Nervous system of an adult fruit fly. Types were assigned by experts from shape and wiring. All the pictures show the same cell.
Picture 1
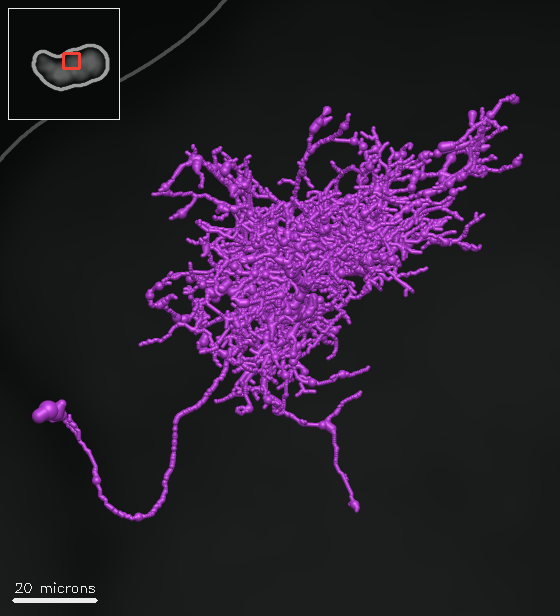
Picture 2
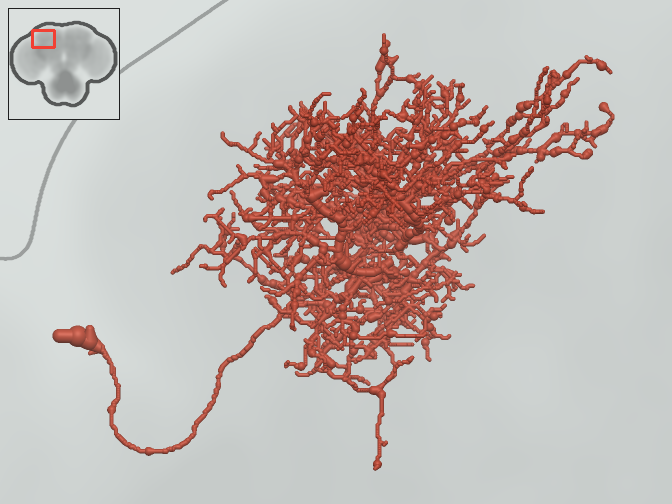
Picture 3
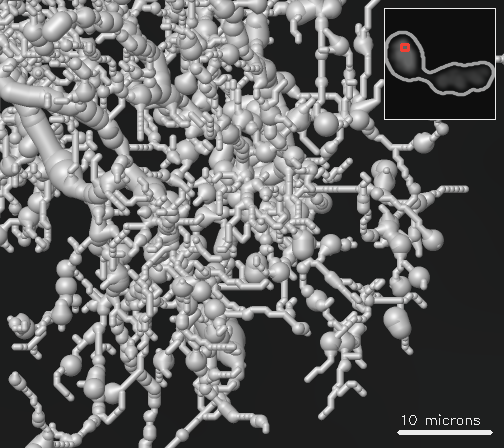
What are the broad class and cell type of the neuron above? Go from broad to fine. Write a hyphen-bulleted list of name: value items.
- broad class: central-brain intrinsic neuron
- cell type: SLP057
